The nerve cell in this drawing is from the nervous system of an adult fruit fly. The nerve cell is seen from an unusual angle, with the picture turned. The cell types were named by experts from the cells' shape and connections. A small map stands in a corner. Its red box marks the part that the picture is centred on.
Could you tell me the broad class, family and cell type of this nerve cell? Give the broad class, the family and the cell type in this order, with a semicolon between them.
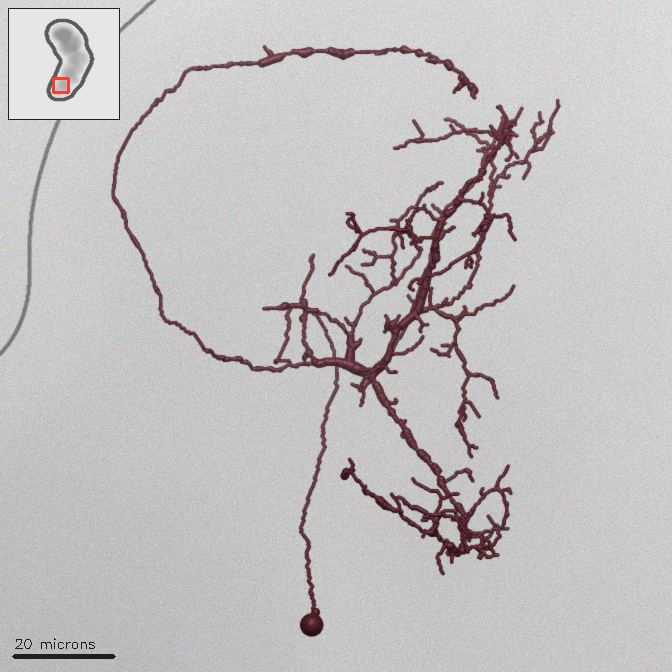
nerve-cord intrinsic neuron; hemilineage 03A; IN03A078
